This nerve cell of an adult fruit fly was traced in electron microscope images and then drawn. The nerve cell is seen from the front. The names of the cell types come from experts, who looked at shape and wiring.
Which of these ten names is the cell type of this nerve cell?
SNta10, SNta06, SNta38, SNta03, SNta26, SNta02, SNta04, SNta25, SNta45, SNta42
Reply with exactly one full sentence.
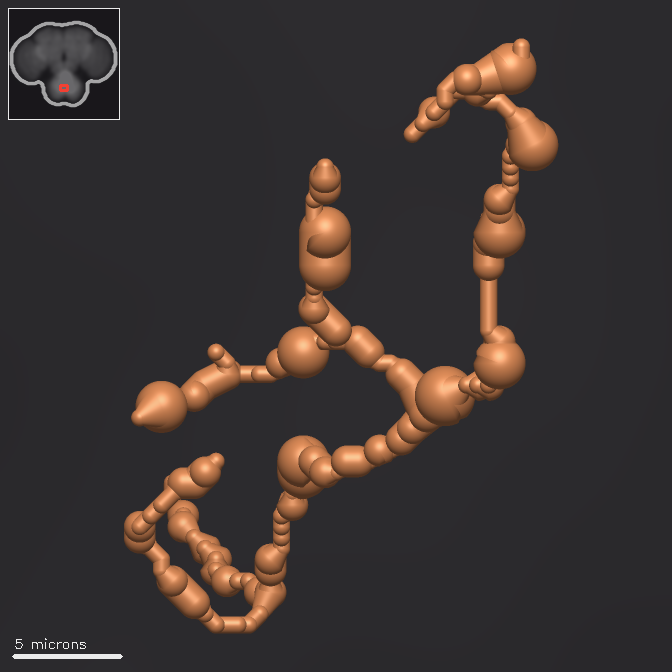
This nerve cell is categorized as cell type SNta38.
